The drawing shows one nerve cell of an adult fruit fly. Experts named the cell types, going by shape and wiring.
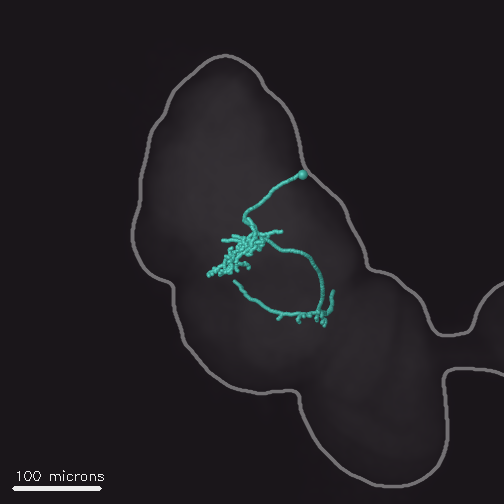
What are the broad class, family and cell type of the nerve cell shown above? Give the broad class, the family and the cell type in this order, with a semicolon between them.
central-brain intrinsic neuron; hemilineage DM6_central1; CB2585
